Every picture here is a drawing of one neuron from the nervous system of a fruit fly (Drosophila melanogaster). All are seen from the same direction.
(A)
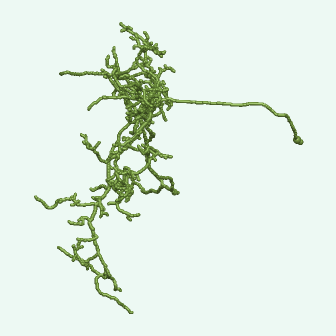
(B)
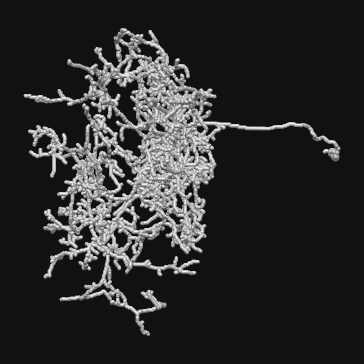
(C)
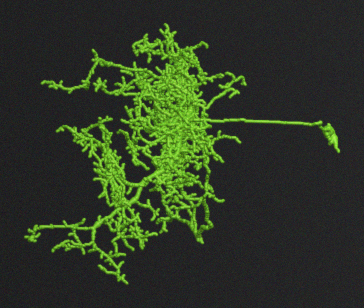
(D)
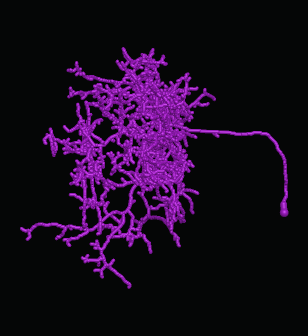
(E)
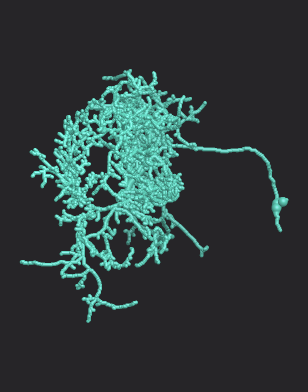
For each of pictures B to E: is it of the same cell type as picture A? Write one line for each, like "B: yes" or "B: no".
B: no
C: no
D: no
E: no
